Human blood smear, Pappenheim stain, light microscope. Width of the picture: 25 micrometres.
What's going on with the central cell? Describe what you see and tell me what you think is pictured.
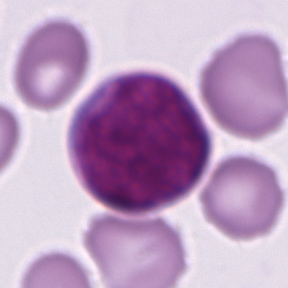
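Smooth, rounded outline on this one, with nothing projecting from the surface. Nearly the whole cell is nucleus, round in outline and about 12 micrometres across. That leaves just a very thin rim of cytoplasm, a faint bluish edge you'll catch best on the left side. Call it a myeloblast.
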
